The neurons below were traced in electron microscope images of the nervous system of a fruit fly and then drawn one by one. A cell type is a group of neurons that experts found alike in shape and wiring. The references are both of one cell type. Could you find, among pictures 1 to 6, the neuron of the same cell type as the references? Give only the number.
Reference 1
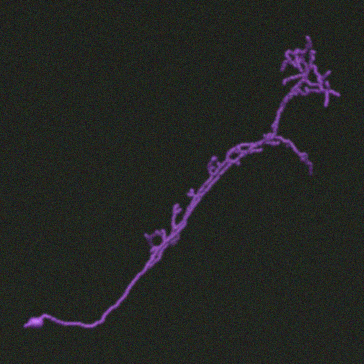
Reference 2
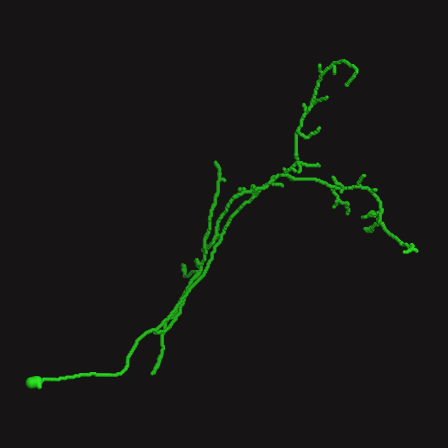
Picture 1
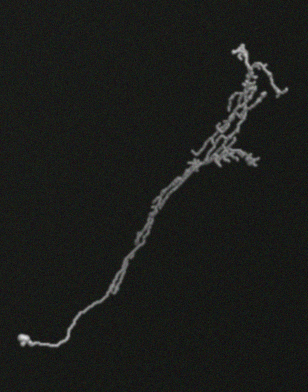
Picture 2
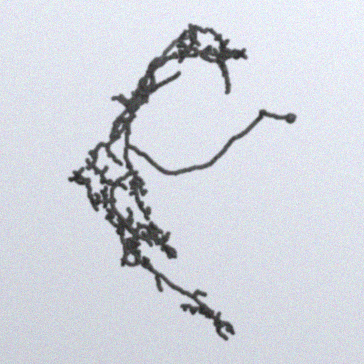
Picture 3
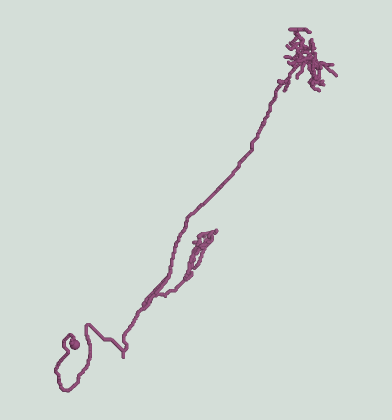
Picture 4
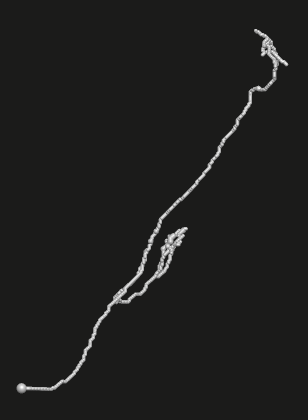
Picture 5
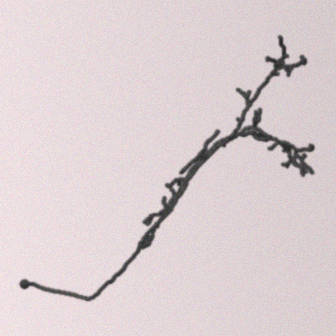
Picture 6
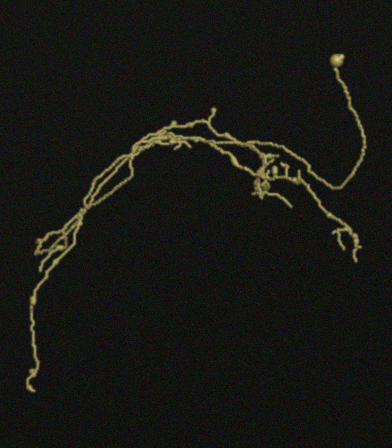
5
